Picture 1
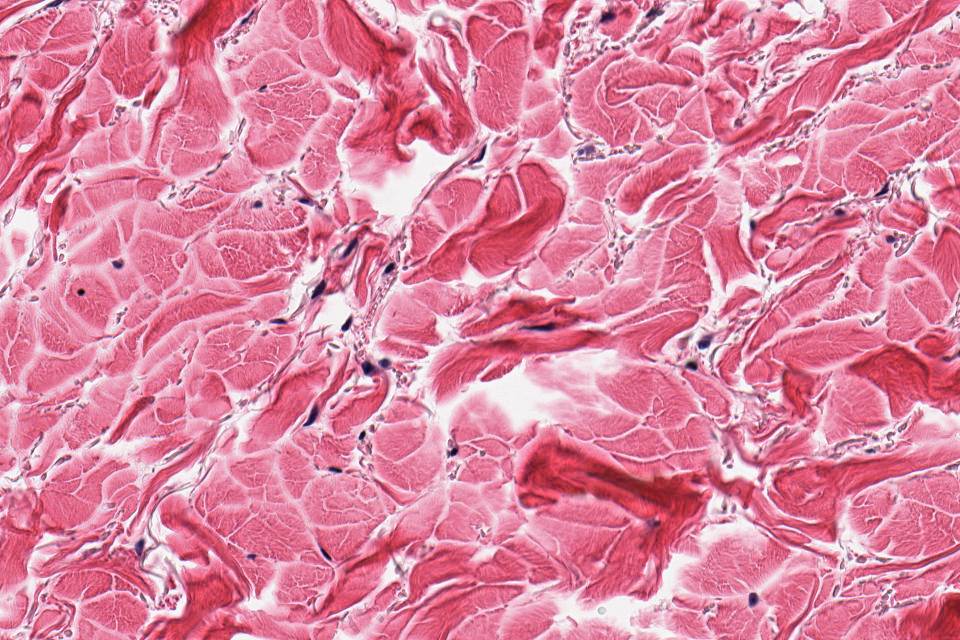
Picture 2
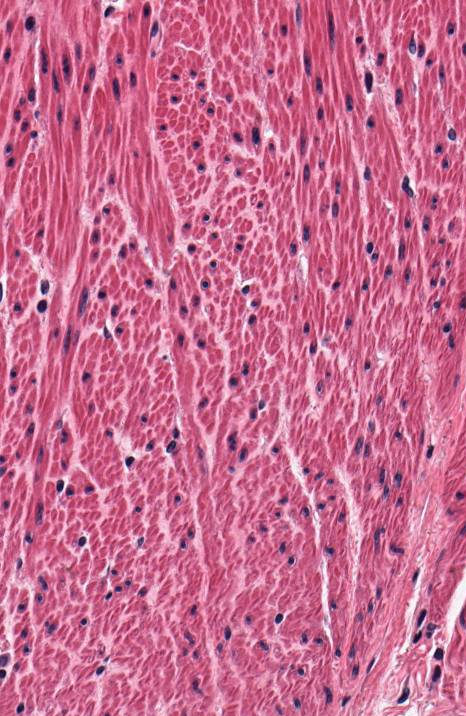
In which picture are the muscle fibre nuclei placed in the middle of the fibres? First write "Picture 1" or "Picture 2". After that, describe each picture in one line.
Picture 2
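Picture 1: The small dark nuclei lie at the edges of fibres or between them rather than in fibre centres.
Picture 2: The nuclei lie centrally within the fibres rather than at their edges.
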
